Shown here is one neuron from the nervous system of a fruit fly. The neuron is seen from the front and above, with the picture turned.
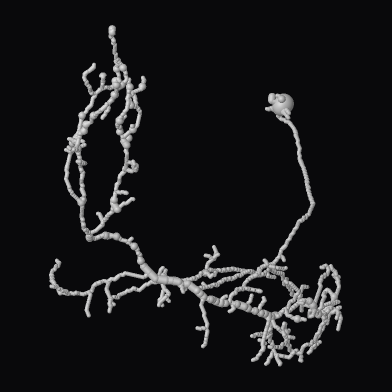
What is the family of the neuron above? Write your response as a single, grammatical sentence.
The neuron takes hemilineage LB3 as its family.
